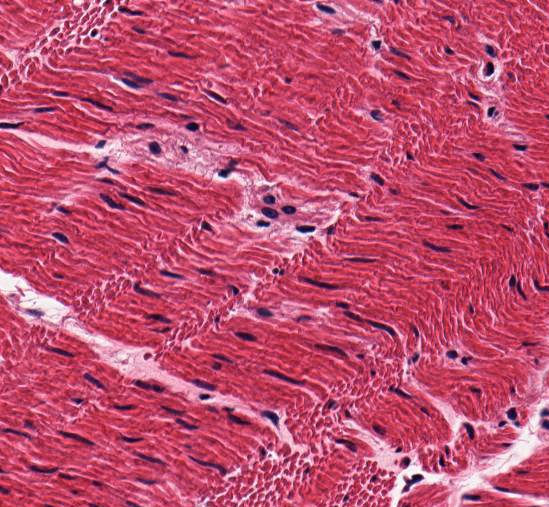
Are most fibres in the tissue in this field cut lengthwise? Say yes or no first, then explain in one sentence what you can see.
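Yes. Most of the field is filled with long pink-red muscle fibres running roughly from left to right.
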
